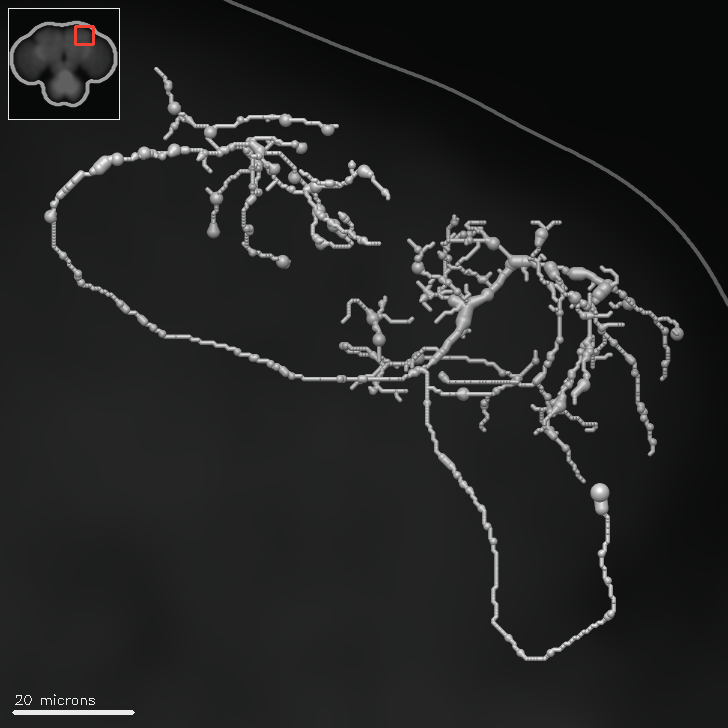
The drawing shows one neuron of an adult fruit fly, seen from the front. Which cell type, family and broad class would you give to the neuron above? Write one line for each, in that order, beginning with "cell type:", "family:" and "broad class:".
cell type: LHAV6a1
family: hemilineage LHa1
broad class: central-brain intrinsic neuron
